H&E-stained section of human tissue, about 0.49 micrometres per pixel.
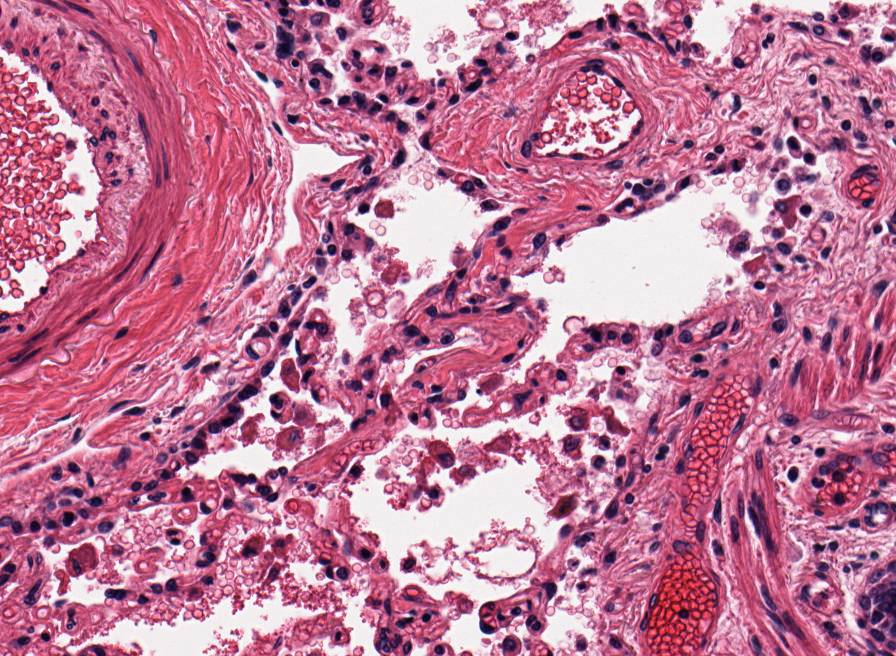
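Lung. Irregular open spaces separated by thin cellular partitions occupy the centre, and large rounded macrophages with abundant pink cytoplasm lie free within them. At upper left is a large vessel whose thick wall consists of pink fibres running around the lumen. At upper middle, a smaller vessel with a fibrous pink wall contains red blood cells.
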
